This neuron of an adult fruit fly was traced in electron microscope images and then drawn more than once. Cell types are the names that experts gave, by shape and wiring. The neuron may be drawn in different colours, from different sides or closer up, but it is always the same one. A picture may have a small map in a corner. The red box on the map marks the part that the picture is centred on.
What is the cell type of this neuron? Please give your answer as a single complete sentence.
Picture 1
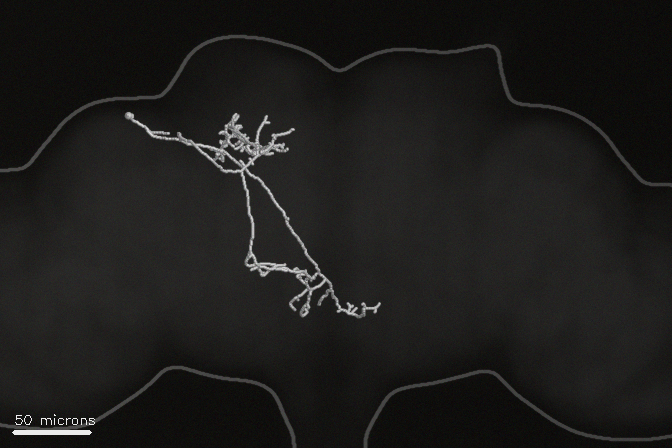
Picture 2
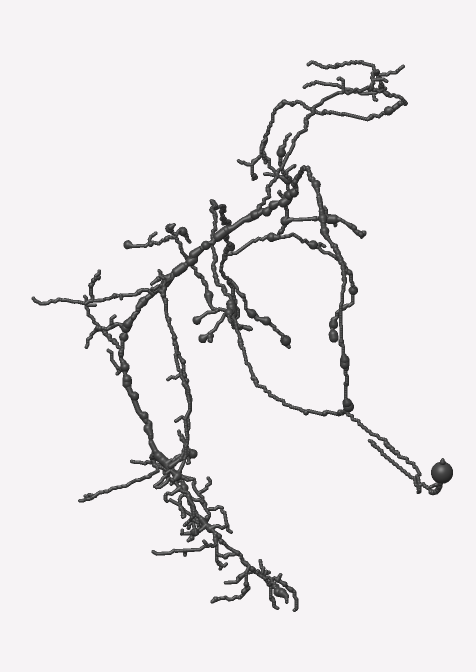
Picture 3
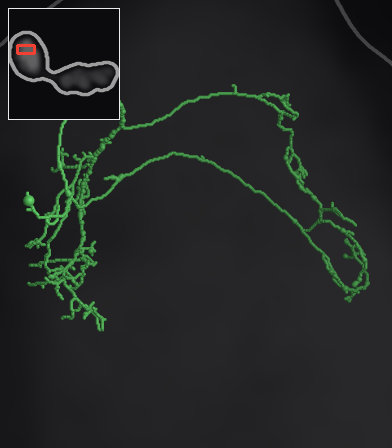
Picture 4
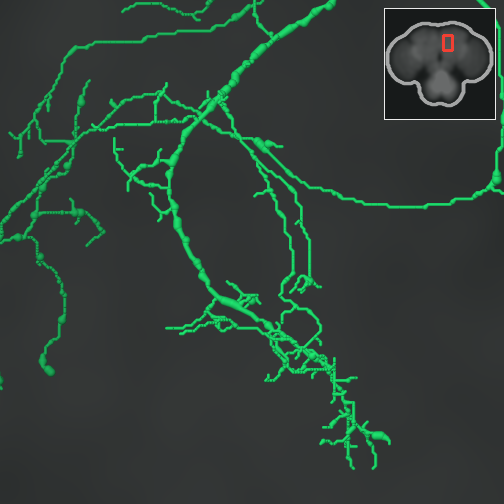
Among cell types, the one for this neuron is SMP016_b.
